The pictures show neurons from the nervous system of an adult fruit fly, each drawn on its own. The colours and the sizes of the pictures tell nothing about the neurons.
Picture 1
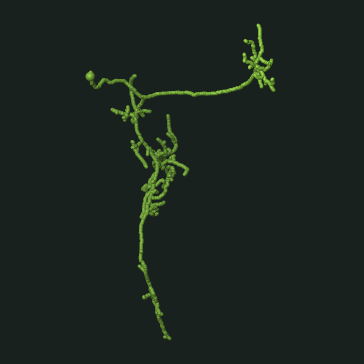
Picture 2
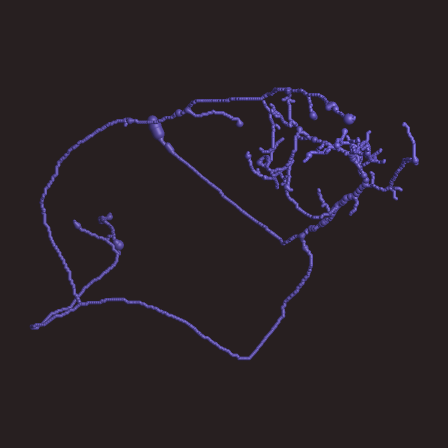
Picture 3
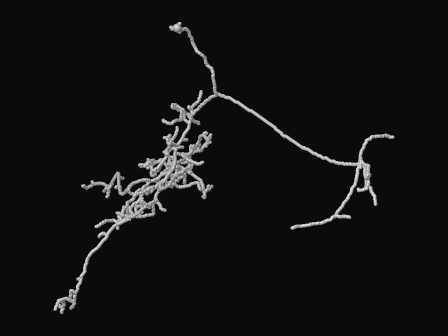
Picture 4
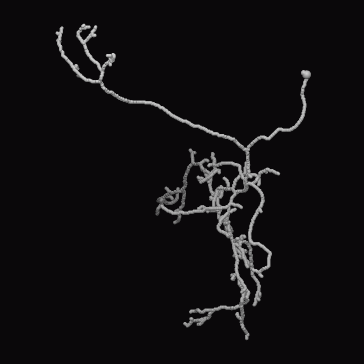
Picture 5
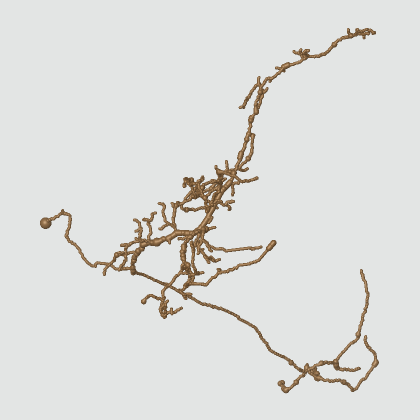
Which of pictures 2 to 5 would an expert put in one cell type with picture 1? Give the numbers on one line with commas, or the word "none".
3, 4, 5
